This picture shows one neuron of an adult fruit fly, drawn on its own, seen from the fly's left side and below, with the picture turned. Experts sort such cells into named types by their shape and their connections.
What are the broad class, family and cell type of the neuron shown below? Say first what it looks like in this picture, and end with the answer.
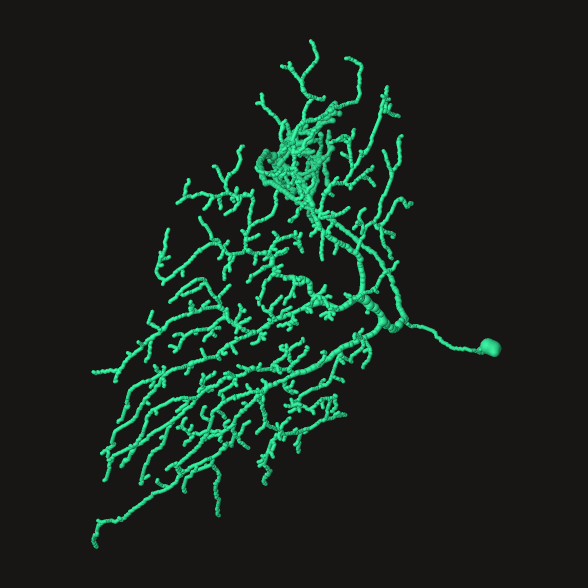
The cell body is on the right of the picture. The picture shows more than a hundred branch ends. This is a visual projection neuron. The family is MeVP. It is of cell type MeVP59.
